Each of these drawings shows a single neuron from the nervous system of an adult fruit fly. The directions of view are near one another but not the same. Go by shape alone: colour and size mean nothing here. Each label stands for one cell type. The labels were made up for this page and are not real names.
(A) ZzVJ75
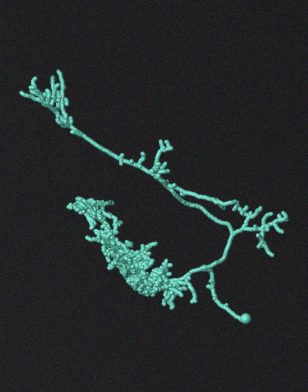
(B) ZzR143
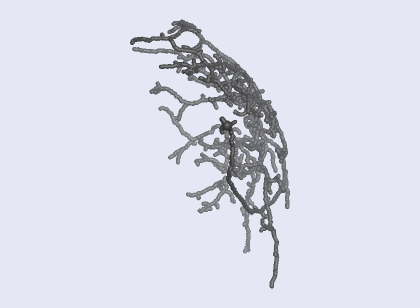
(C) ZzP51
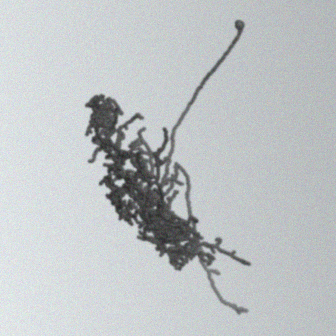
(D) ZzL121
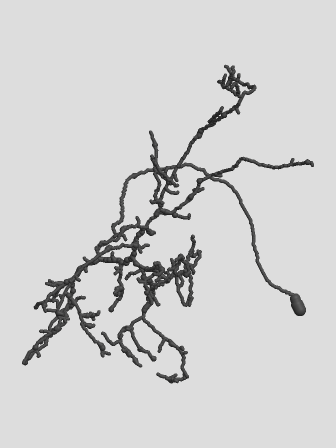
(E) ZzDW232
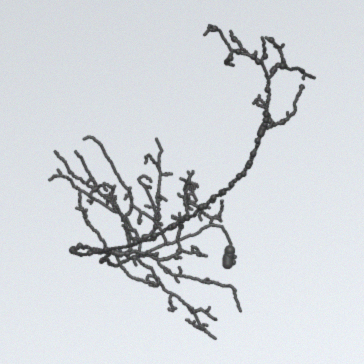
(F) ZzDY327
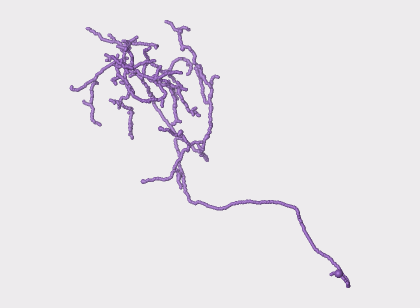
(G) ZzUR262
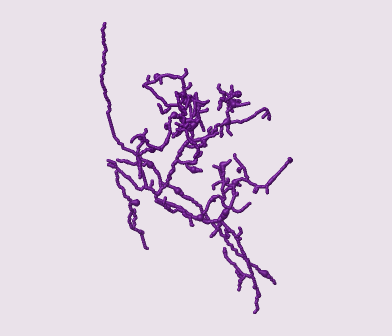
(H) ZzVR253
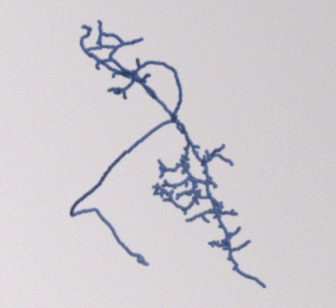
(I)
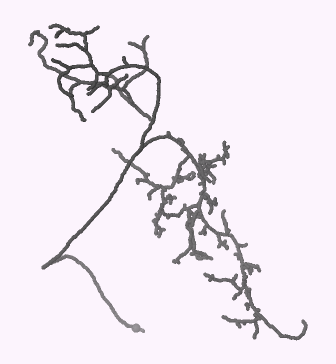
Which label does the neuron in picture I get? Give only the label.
ZzVR253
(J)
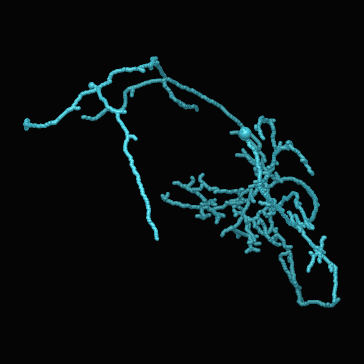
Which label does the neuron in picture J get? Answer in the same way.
ZzR143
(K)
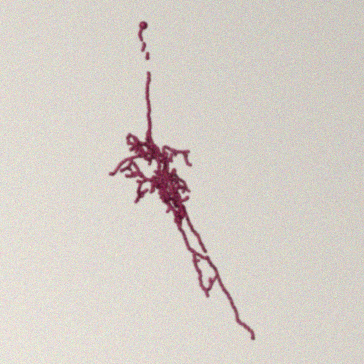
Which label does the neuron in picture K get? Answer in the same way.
ZzUR262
